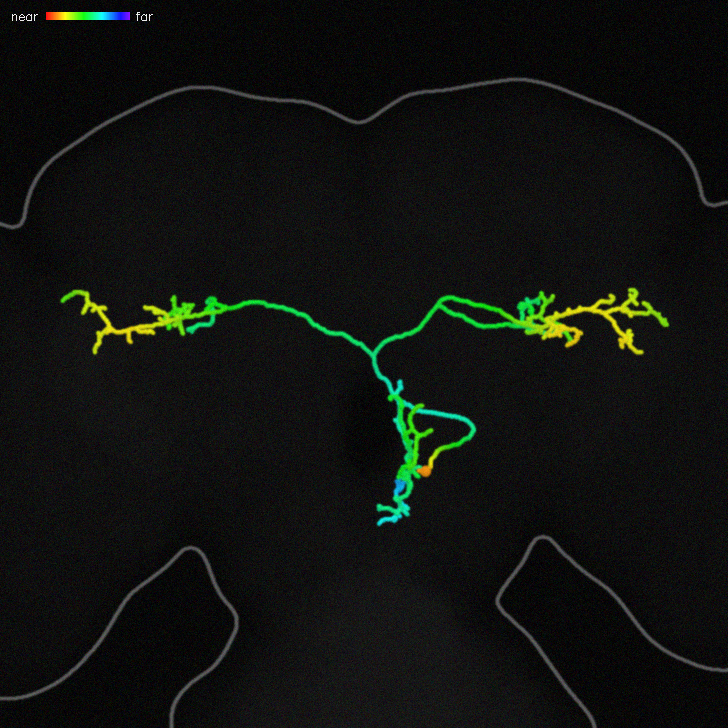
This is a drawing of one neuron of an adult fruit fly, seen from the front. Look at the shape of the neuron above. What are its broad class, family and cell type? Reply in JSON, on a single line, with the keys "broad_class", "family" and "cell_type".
{"broad_class": "central-brain intrinsic neuron", "family": "hemilineage PSa1", "cell_type": "AVLP462"}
